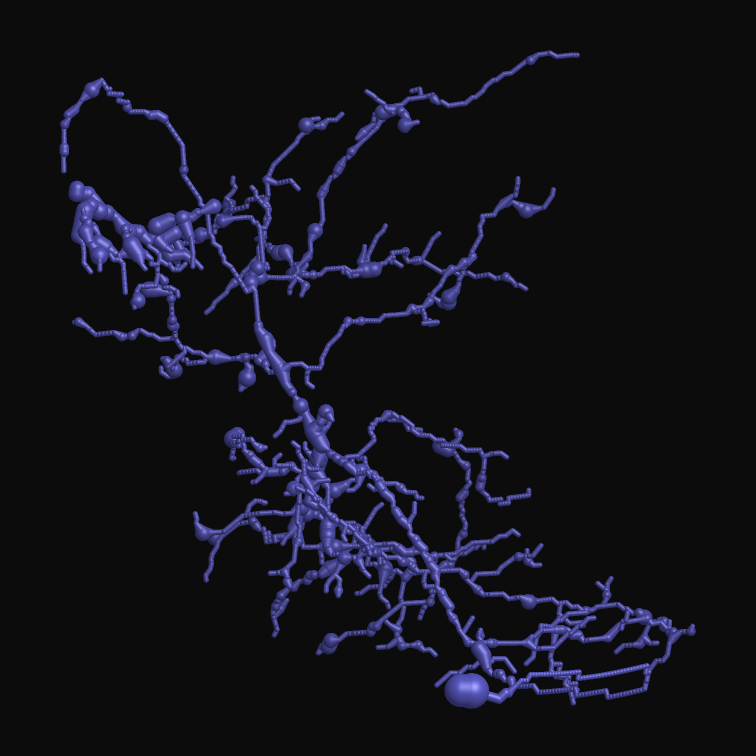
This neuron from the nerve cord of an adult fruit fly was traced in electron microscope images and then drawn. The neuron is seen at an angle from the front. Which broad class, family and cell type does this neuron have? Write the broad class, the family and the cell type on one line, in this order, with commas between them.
nerve-cord intrinsic neuron, hemilineage 13B, IN13B056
